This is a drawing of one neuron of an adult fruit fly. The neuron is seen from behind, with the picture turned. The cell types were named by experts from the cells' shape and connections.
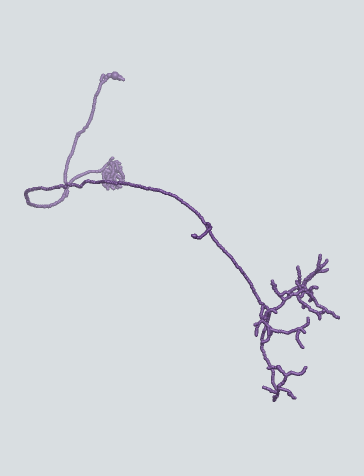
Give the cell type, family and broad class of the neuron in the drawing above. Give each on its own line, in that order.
DA3_adPN
class ALPN
central-brain intrinsic neuron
